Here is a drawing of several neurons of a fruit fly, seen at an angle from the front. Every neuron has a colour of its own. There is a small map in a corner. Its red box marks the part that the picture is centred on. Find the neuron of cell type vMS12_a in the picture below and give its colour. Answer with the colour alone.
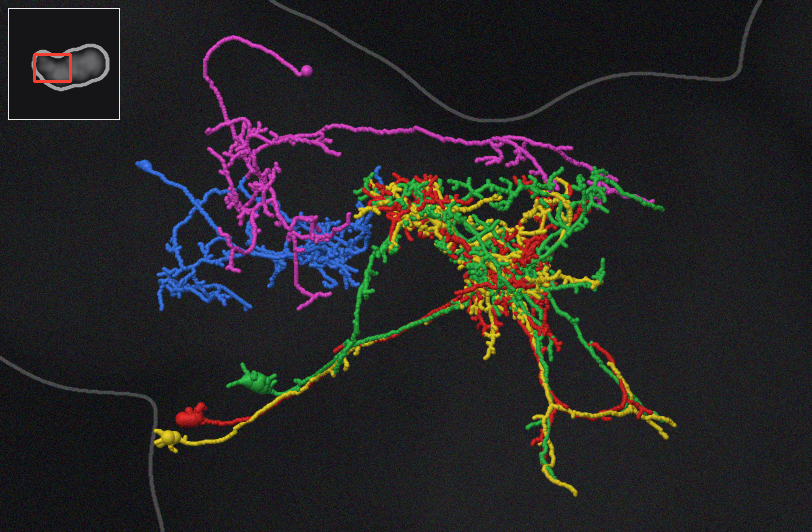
green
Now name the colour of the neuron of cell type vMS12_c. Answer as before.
yellow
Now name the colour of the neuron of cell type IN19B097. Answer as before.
magenta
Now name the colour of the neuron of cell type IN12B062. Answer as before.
blue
